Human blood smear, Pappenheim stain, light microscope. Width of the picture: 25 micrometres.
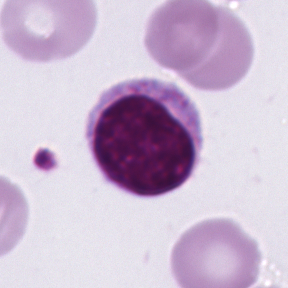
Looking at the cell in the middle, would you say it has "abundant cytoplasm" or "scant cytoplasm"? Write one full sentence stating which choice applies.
The nucleus fills most of the cell.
